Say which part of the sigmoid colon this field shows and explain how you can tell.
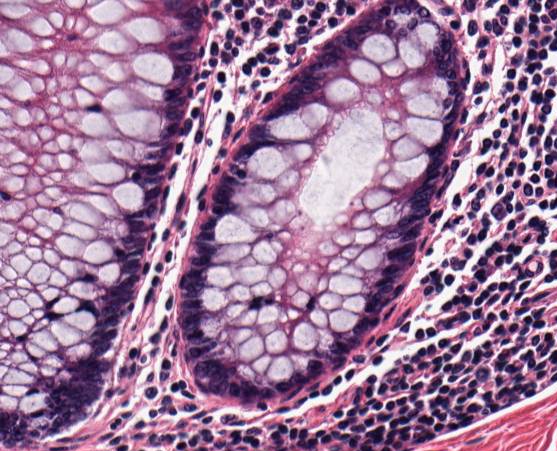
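Shown here is mucosa: one complete oval gland lies at the centre, and part of a second fills the left edge. Goblet cells with pale, rounded mucin vacuoles make up most of the gland epithelium.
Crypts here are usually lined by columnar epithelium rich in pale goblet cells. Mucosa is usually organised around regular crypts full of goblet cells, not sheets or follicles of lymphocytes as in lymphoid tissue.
Dark epithelial nuclei sit in a crowded row along the outer, basal rim of each gland, and the central gland has a narrow lumen filled with pale mucin.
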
